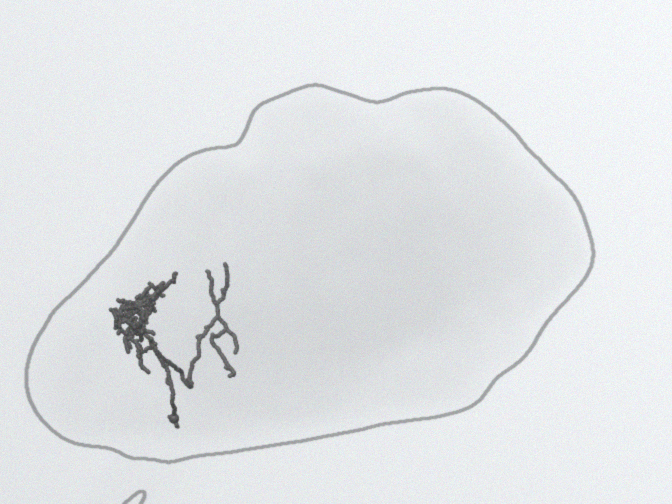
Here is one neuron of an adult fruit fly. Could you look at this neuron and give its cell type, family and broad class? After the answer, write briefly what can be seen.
The cell type is GNG429. The family is hemilineage LB23. This is a central-brain intrinsic neuron. The cell body can be seen at the lower left of the picture. As drawn here it is taller than it is wide.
